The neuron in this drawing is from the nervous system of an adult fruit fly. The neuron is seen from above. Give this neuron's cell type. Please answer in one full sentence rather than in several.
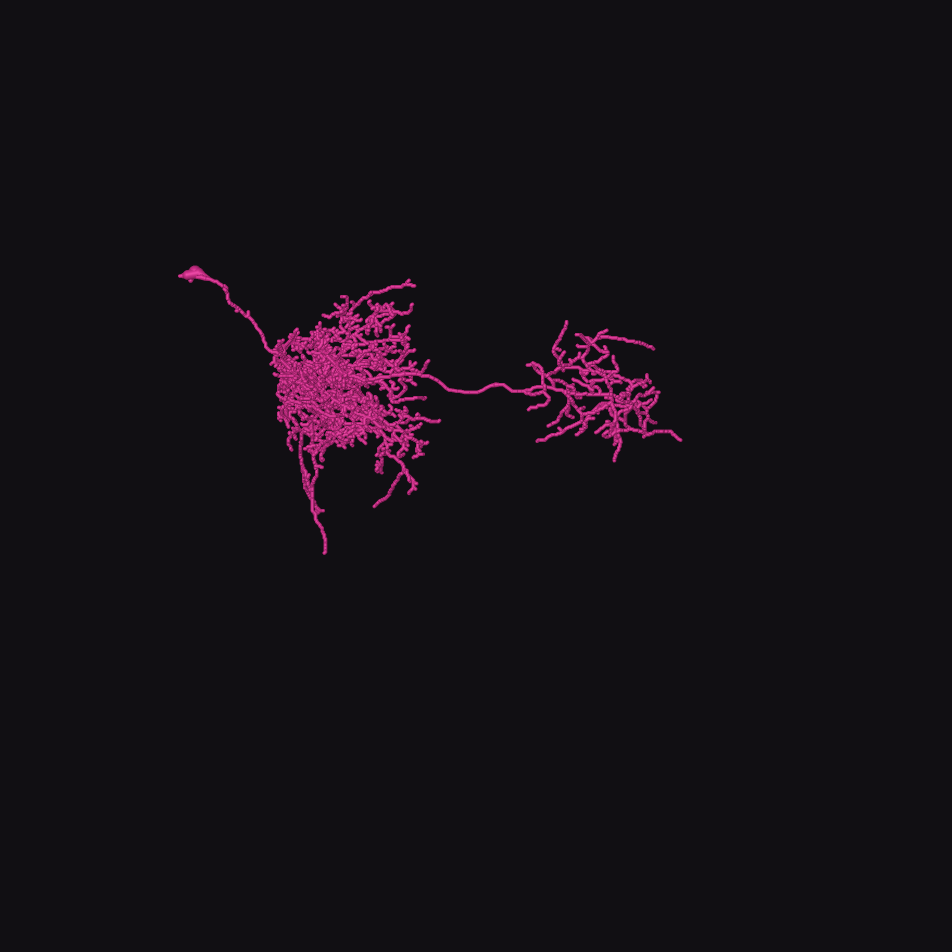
This neuron is an instance of the cell type LAL120_a.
